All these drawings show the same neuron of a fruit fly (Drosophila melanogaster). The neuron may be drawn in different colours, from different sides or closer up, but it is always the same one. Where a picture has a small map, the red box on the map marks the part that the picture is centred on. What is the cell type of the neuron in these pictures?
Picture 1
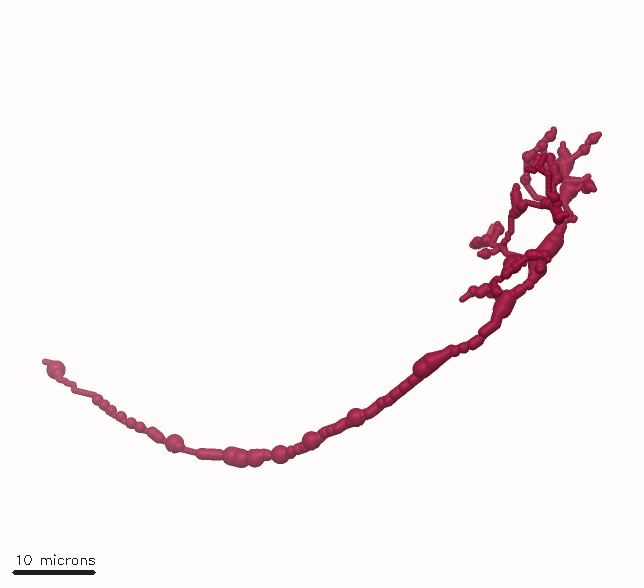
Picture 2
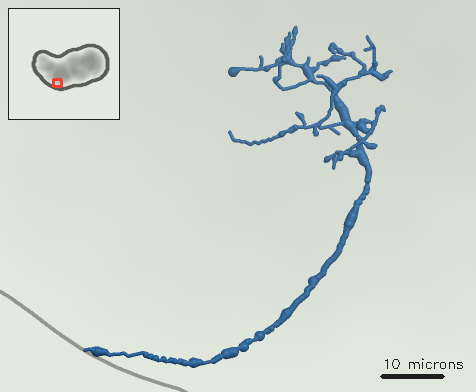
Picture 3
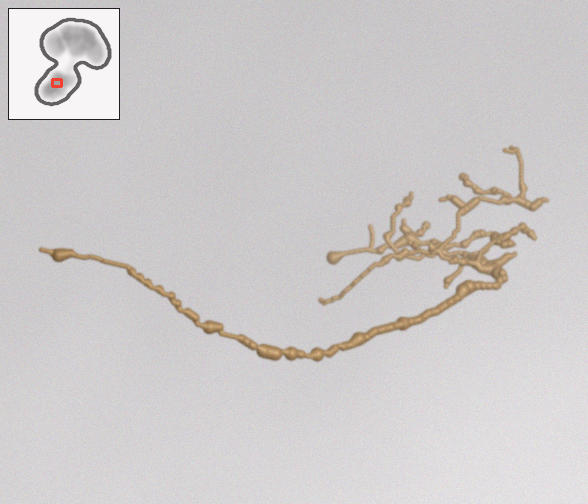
LgLG1b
